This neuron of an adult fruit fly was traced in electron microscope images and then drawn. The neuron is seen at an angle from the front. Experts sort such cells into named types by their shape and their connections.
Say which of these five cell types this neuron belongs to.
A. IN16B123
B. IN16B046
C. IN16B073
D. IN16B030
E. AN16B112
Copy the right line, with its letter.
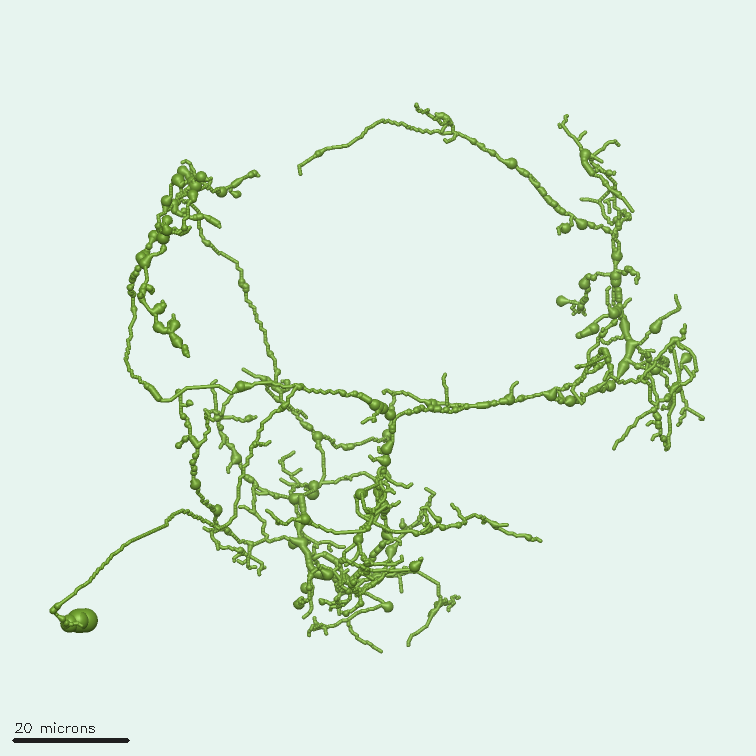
C. IN16B073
